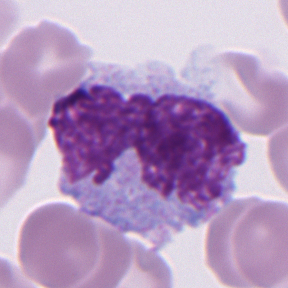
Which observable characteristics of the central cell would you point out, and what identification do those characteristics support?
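The outer edge is irregular and slightly ragged rather than smoothly round. Within the nucleus, no nucleoli can be seen. The cytoplasm is pale greyish blue and holds fine, faint purplish dust-like granules. Answer: monocyte.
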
